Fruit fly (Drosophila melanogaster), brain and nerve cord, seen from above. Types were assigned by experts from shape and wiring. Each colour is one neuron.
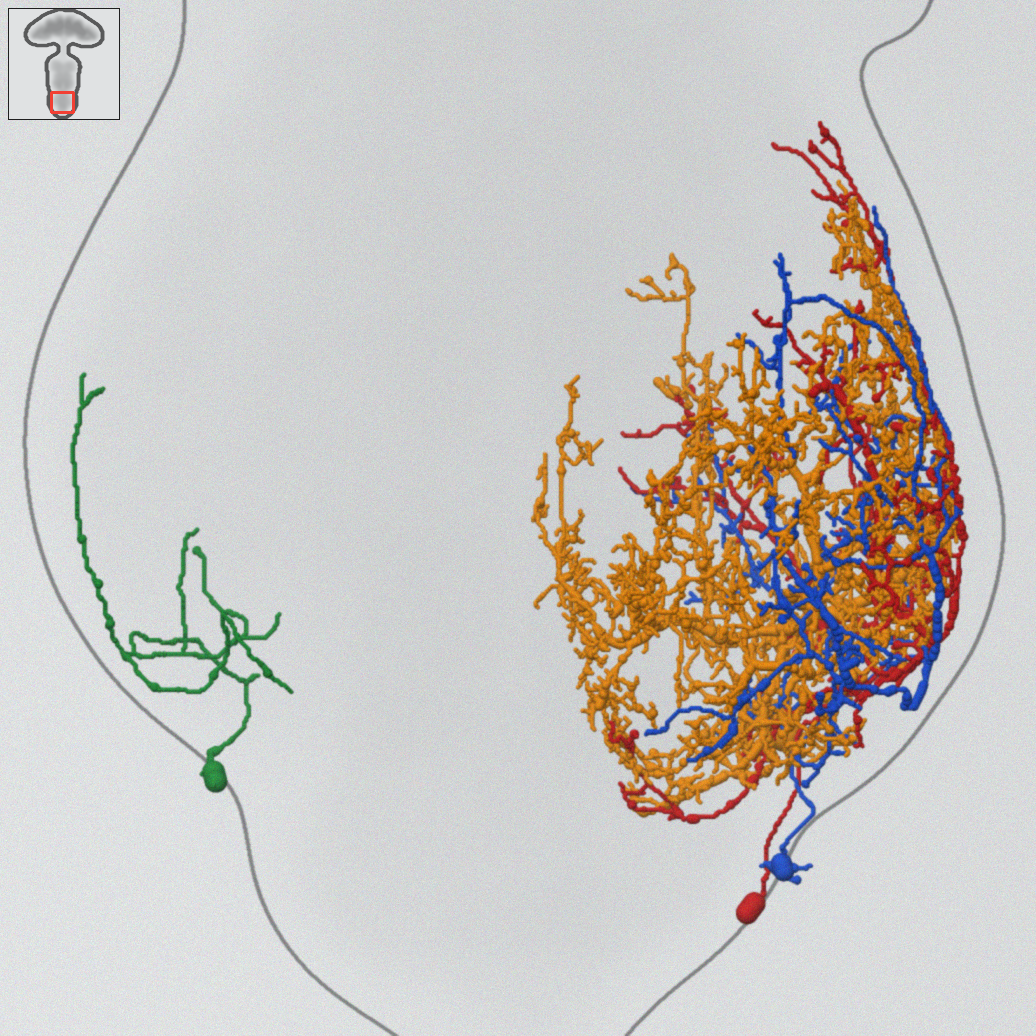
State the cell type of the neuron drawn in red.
IN13A031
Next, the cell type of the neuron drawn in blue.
IN13A030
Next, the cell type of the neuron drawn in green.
IN13A073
